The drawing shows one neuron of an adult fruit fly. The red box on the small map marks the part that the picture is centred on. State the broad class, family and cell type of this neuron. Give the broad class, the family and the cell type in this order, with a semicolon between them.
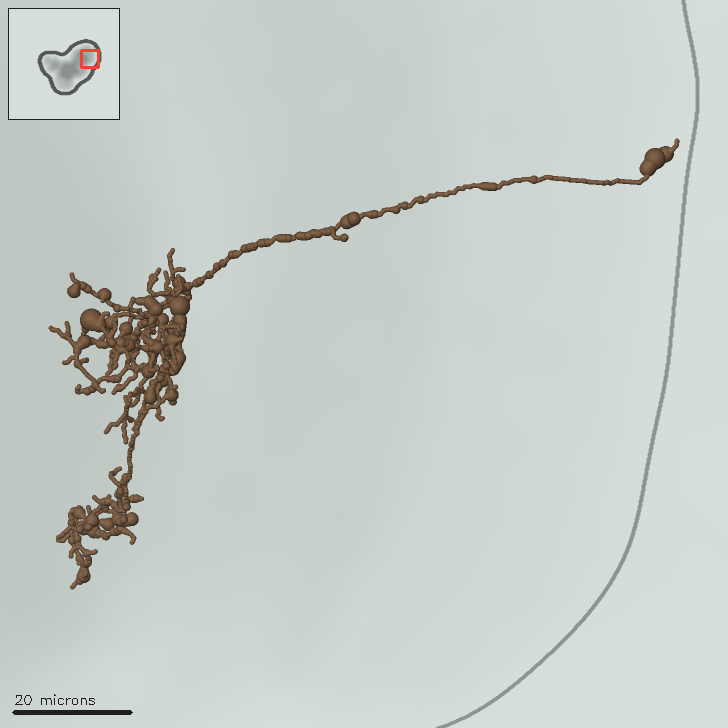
optic-lobe intrinsic neuron; TmY; TmY20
